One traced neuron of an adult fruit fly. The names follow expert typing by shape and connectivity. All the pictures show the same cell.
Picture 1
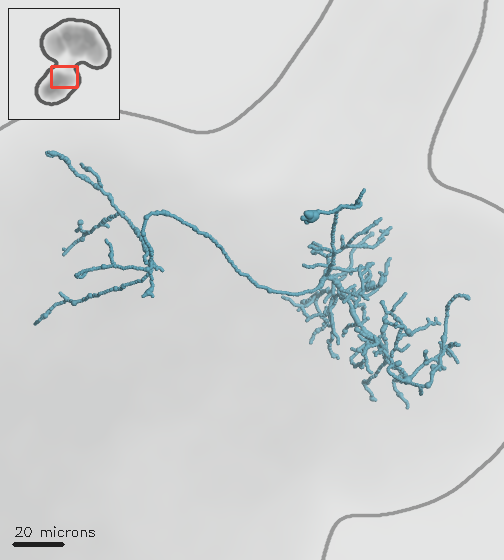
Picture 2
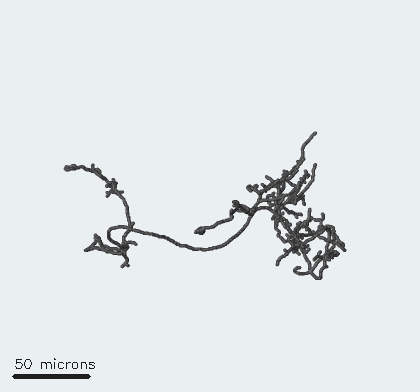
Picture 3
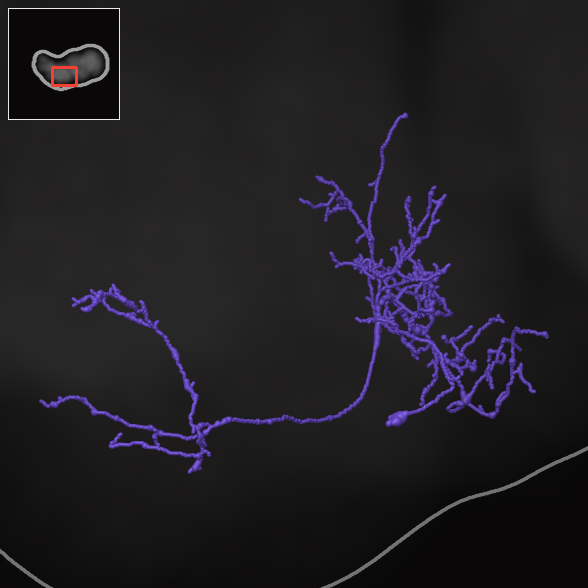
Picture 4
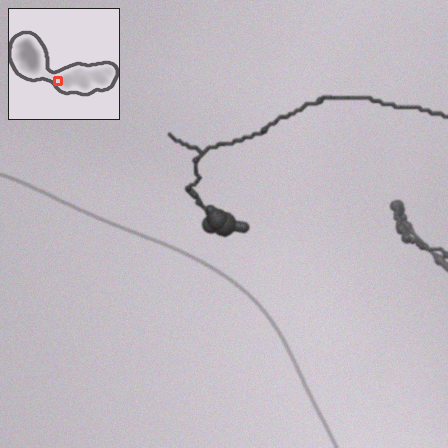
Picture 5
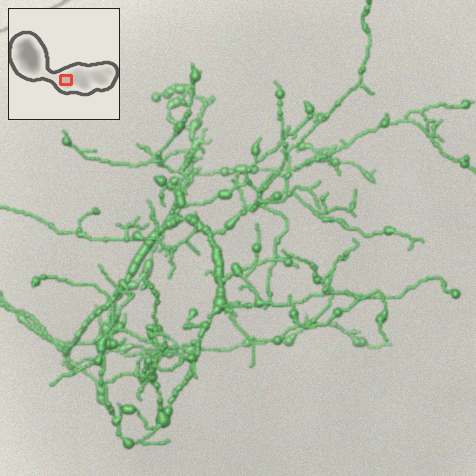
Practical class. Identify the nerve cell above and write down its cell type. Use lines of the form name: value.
cell type: IN01A052_a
